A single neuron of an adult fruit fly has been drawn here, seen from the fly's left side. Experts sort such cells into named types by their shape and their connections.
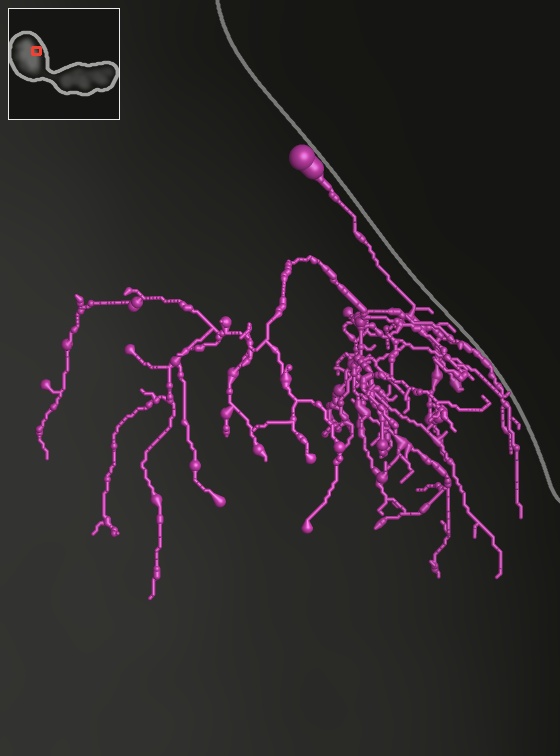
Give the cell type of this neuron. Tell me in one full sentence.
To the cell type Tlp11 belongs this neuron.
